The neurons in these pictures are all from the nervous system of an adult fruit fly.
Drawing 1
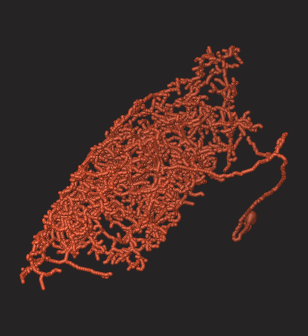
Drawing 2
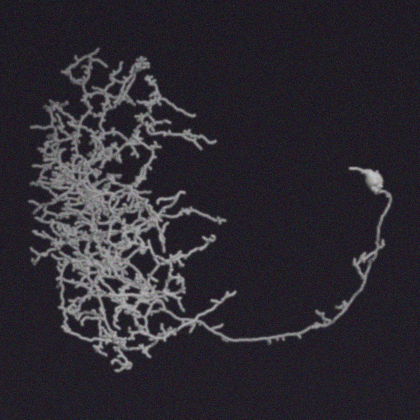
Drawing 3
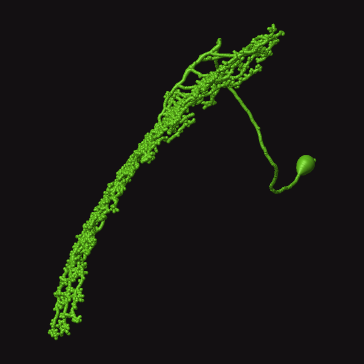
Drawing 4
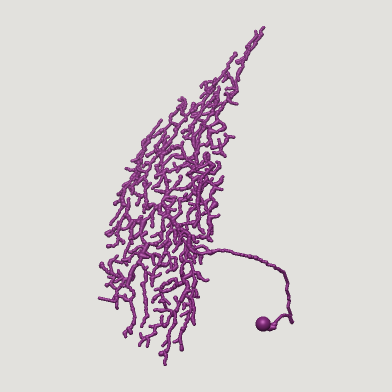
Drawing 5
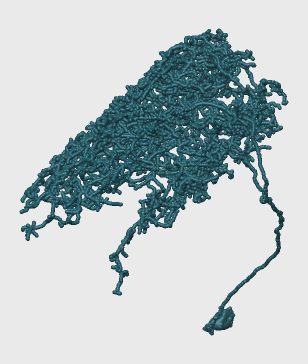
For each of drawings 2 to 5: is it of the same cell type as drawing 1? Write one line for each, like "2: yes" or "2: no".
2: no
3: no
4: no
5: yes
